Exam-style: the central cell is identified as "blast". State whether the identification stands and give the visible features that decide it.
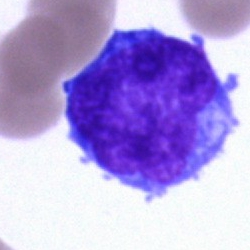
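That scant deep-blue rim of cytoplasm, slightly wider and paler on the right, speaks for blast and against monocyte.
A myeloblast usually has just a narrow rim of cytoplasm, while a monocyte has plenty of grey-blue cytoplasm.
No distinct granules show either, which sits less well with monocyte.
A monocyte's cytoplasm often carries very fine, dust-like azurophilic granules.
The outline's irregular and somewhat angular. So yes, blast fits.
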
